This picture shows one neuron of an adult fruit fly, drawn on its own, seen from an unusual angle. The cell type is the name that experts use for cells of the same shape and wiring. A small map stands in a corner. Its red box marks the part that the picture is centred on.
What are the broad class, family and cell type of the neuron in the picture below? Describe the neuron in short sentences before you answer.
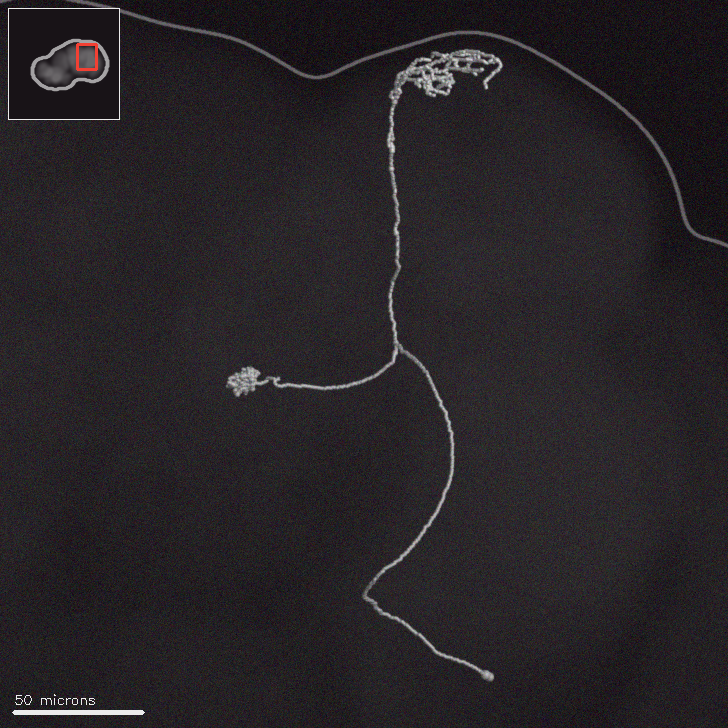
From top to bottom in the picture it spans about 250 microns. As drawn here it is taller than it is wide. It is a central-brain intrinsic neuron. The family is hemilineage LALv1_dorsal. It is of cell type SA2_a.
